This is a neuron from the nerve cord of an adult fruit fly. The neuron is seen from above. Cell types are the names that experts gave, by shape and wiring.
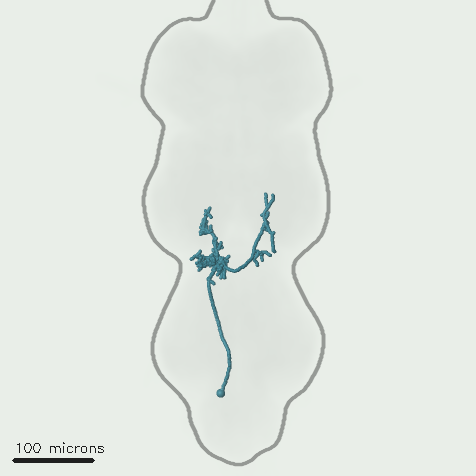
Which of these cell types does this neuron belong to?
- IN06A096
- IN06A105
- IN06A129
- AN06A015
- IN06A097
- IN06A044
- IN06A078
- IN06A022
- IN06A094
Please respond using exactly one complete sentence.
In terms of cell type, the neuron is IN06A097.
